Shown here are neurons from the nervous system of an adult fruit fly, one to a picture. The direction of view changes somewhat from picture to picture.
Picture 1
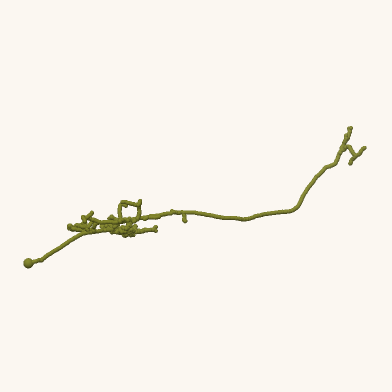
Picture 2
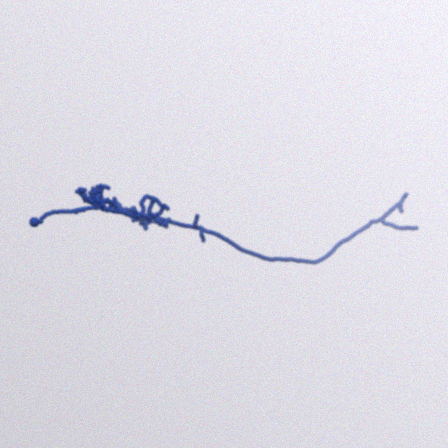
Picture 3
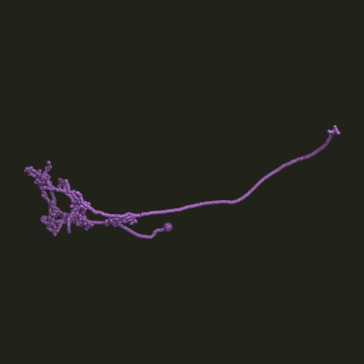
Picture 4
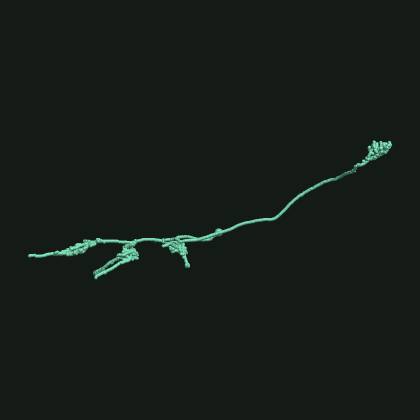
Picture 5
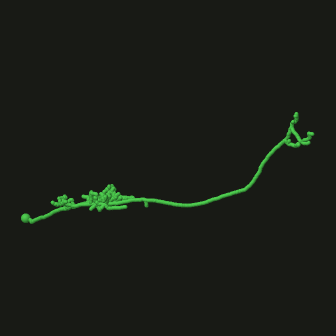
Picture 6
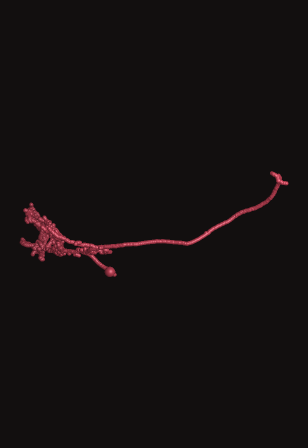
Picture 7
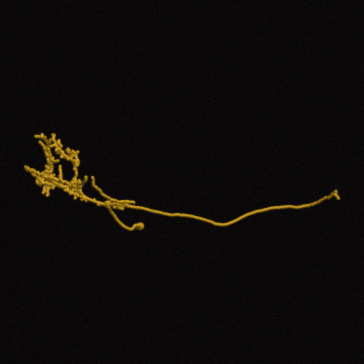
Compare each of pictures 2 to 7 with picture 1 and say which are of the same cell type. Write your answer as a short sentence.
Picture 2 and picture 5 are of the same cell type.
